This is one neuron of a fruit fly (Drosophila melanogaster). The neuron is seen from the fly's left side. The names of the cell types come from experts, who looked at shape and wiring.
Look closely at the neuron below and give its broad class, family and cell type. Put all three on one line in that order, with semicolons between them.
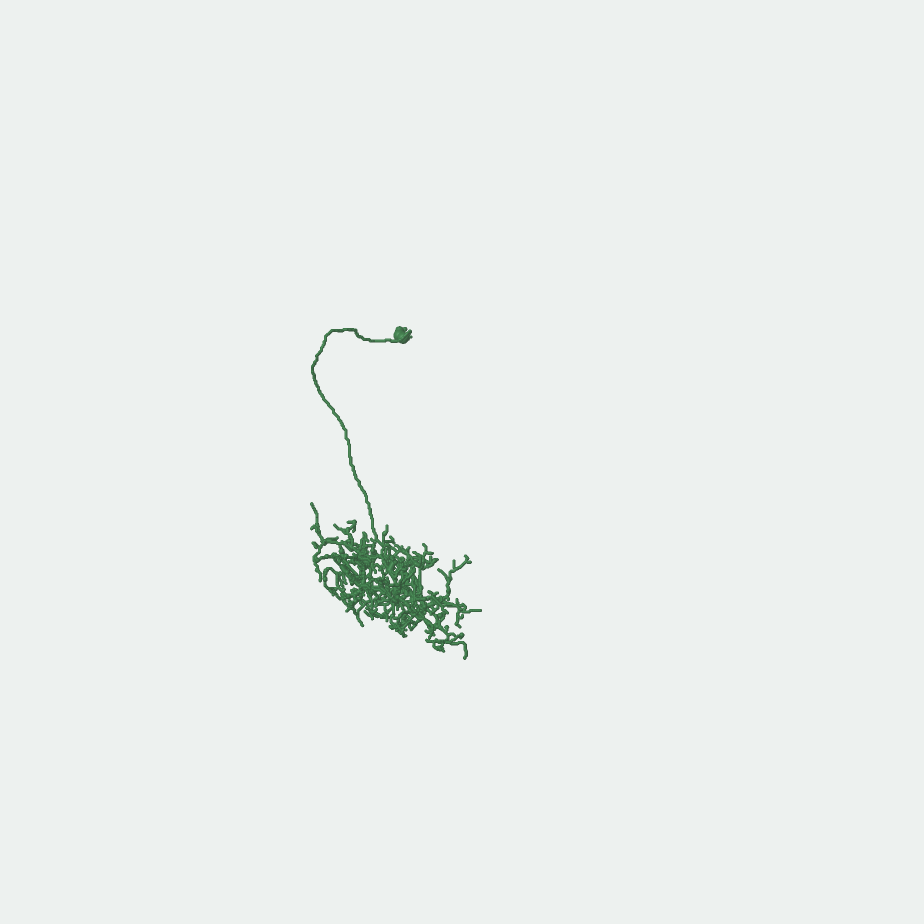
central-brain intrinsic neuron; hemilineage VLPl4_anterior; AVLP420_b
